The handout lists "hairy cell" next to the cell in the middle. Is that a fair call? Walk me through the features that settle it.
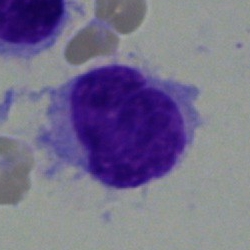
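Wispy projections and small fragments trail from the surface, most markedly on the left, and the outline is ragged and frayed.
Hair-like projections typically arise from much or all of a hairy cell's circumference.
The name hairy cell fits. The notch in the upper edge of the nucleus, which gives it a folded, indented look, also speaks for it.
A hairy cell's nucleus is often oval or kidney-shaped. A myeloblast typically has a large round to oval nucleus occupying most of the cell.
Here the nucleus lies toward the right with most of the cytoplasm on the left, which speaks against blast.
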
